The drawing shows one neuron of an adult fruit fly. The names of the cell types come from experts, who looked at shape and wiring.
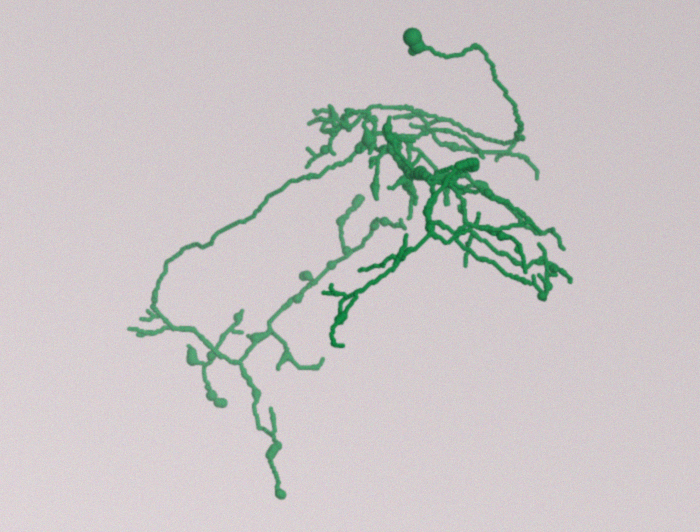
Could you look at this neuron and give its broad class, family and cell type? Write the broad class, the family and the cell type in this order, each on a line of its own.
nerve-cord intrinsic neuron
hemilineage 03A
IN03A080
